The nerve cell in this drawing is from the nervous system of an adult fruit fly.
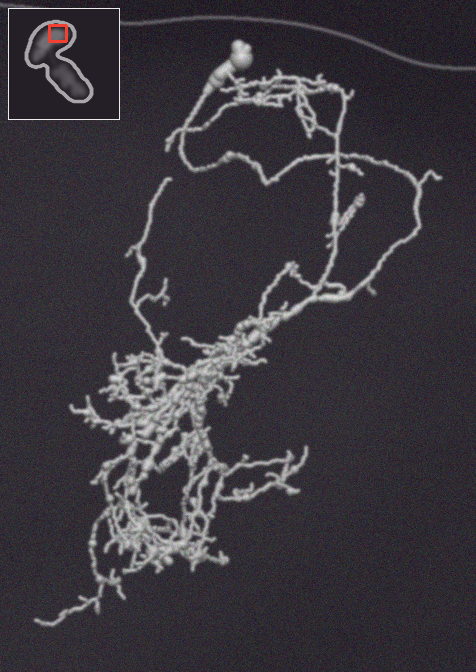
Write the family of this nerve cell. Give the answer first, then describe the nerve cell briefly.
The family is hemilineage SLPav2. Its broad class is central-brain intrinsic neuron. It lies in the brain. The cell body is at the top of the picture.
